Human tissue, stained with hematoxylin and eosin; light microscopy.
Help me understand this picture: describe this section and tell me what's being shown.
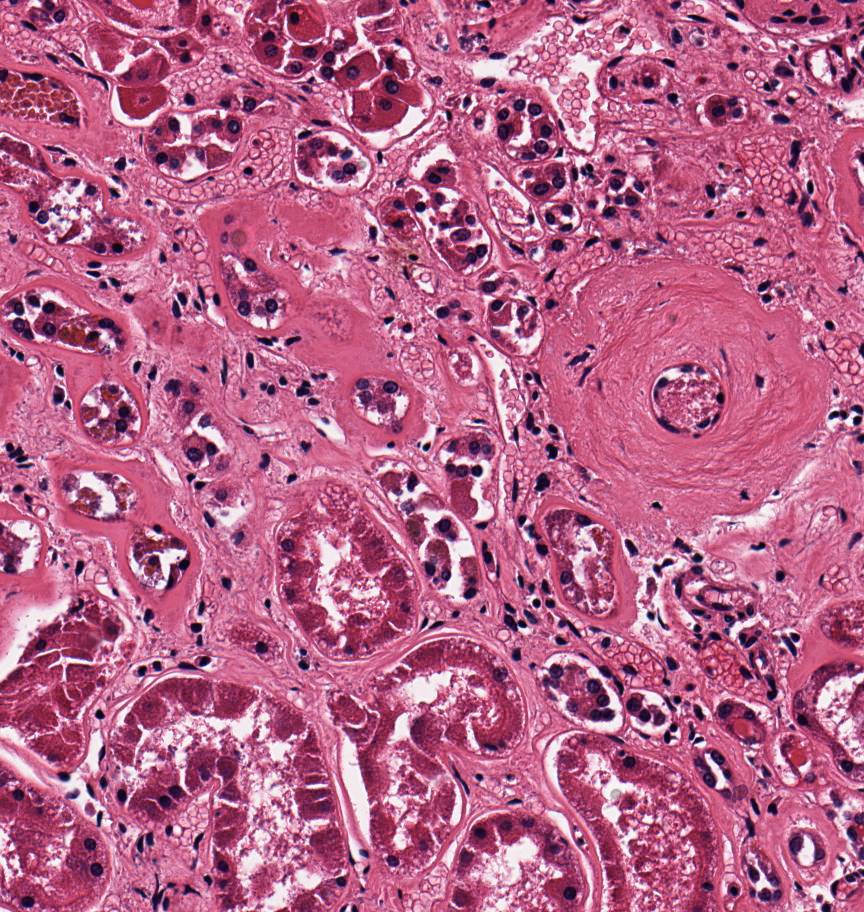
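Closely set tubules fill the field, separated by a fibrous interstitium. Those in the lower part are larger than those in the upper part and are lined by tall cells with granular eosinophilic cytoplasm. Right of centre lies a round structure whose thick wall of concentric pink layers surrounds a small central lumen. This is renal cortex.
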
